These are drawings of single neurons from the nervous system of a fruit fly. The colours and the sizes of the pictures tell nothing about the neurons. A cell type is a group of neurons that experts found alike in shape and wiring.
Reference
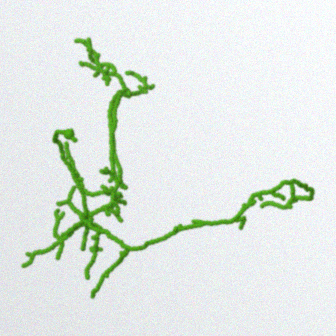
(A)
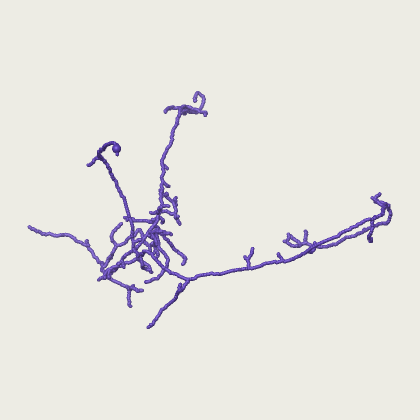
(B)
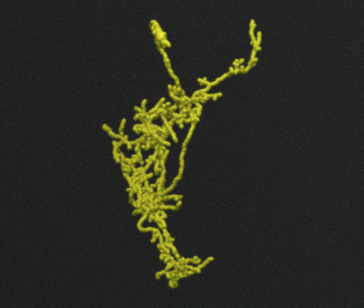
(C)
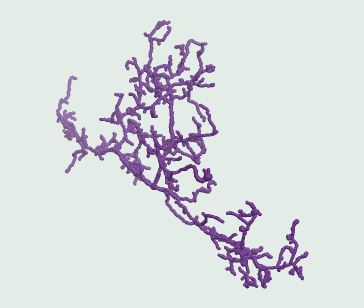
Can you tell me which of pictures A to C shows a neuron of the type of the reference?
A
